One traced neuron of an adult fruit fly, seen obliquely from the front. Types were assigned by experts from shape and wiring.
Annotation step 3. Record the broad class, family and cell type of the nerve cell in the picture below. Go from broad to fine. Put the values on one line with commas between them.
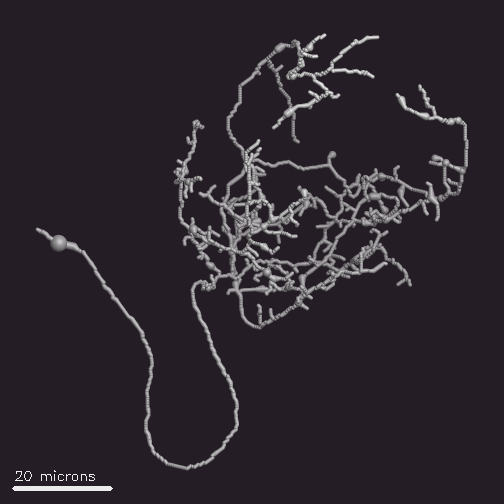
central-brain intrinsic neuron, hemilineage LHl4_dorsal, CB2906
